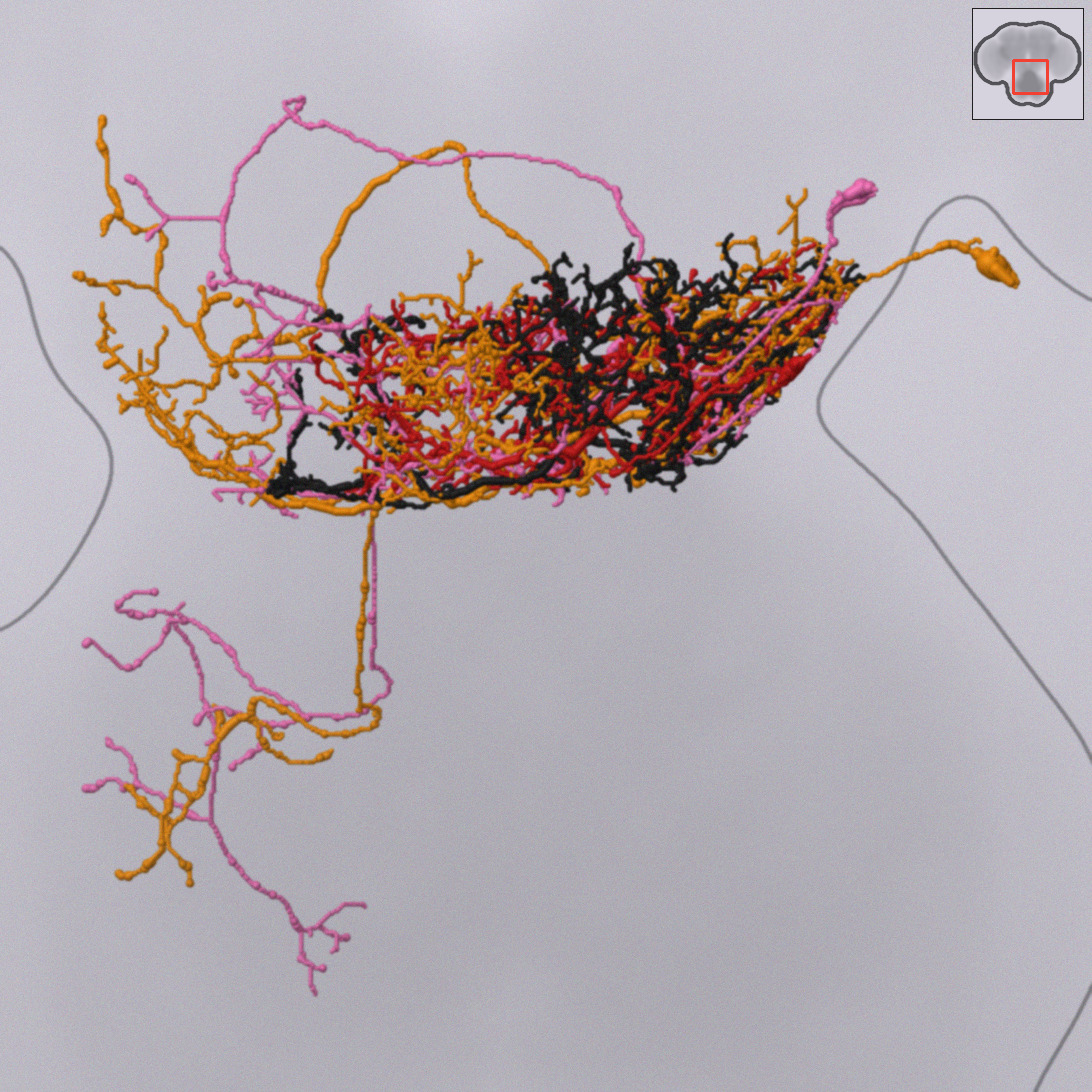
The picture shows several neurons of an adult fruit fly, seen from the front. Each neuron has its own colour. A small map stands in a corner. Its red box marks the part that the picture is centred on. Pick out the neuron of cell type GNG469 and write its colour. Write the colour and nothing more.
red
